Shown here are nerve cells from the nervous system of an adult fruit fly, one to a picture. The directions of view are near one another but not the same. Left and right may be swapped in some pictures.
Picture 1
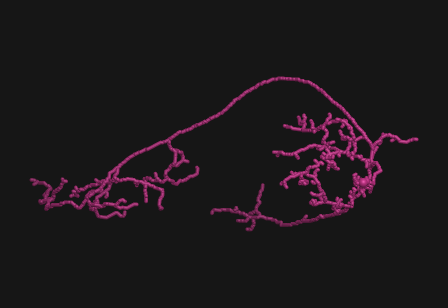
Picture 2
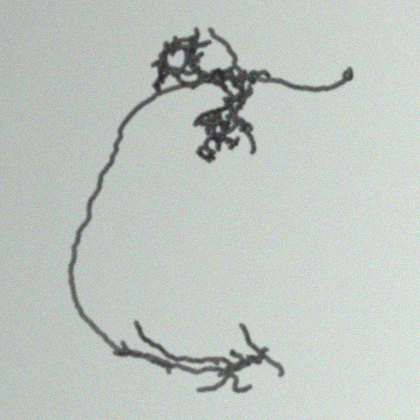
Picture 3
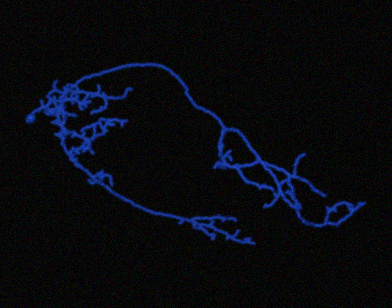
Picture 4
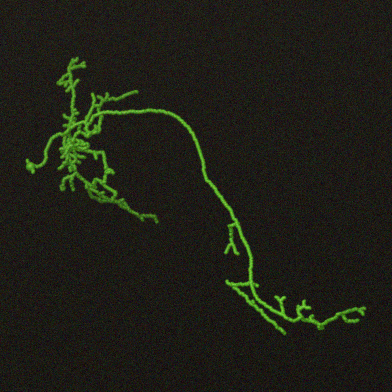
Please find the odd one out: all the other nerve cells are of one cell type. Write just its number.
2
